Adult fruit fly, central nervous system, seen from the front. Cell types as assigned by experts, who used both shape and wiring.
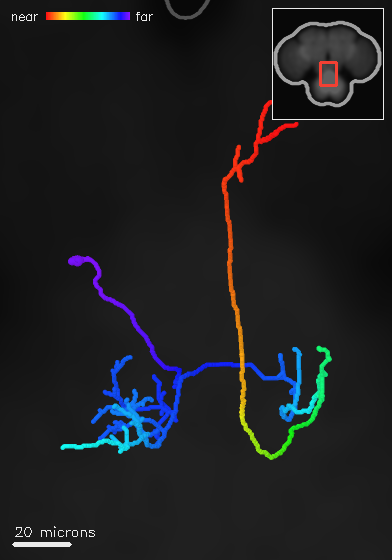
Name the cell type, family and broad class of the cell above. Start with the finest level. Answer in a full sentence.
Type AN07B089 of hemilineage 07B, an ascending neuron.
